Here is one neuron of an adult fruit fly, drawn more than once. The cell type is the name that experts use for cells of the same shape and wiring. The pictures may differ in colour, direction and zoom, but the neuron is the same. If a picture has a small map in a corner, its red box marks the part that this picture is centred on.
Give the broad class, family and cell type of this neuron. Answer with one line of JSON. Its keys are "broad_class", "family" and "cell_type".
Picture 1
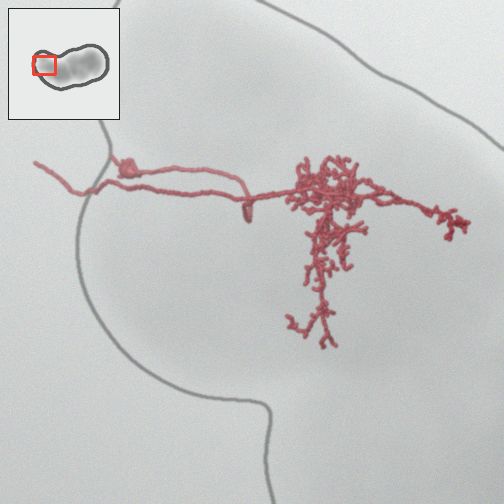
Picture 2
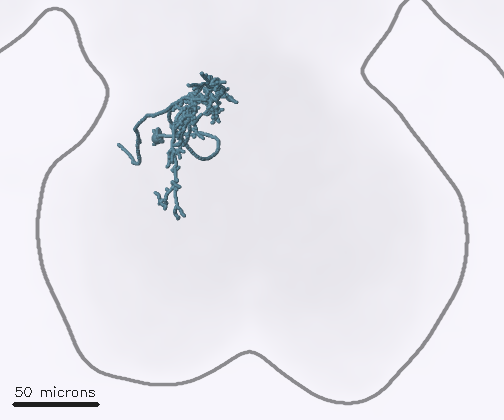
{"broad_class": "motor neuron of the nerve cord", "family": "MNad", "cell_type": "MNad29"}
